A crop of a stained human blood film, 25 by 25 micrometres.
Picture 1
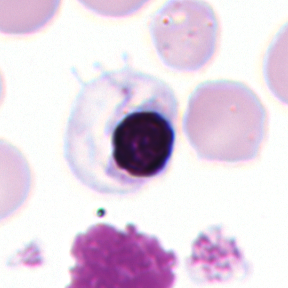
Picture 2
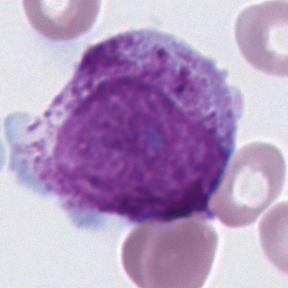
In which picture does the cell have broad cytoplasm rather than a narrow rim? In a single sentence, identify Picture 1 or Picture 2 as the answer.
What picture 1 shows is a cell with abundant cytoplasm.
